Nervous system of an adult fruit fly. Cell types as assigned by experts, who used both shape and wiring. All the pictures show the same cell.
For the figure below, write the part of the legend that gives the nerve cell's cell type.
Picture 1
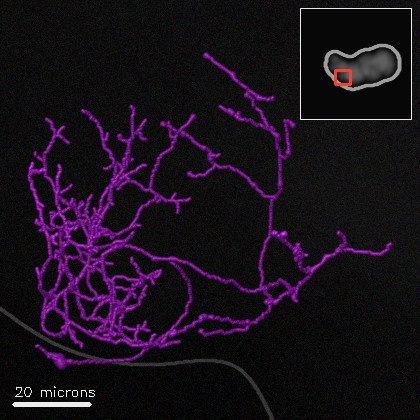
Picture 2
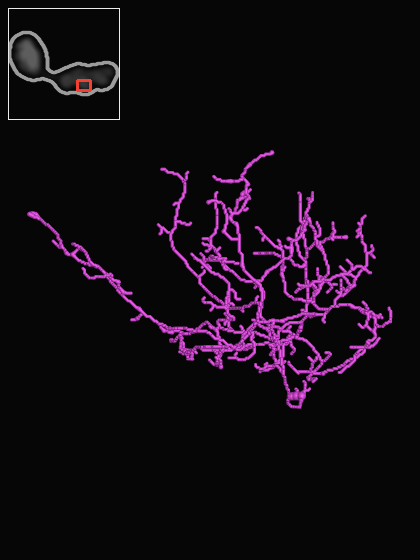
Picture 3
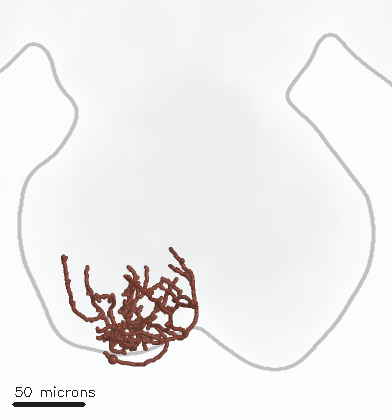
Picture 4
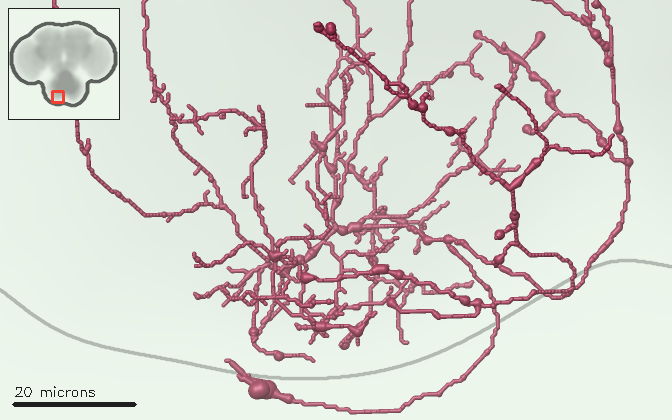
IN01B046_a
